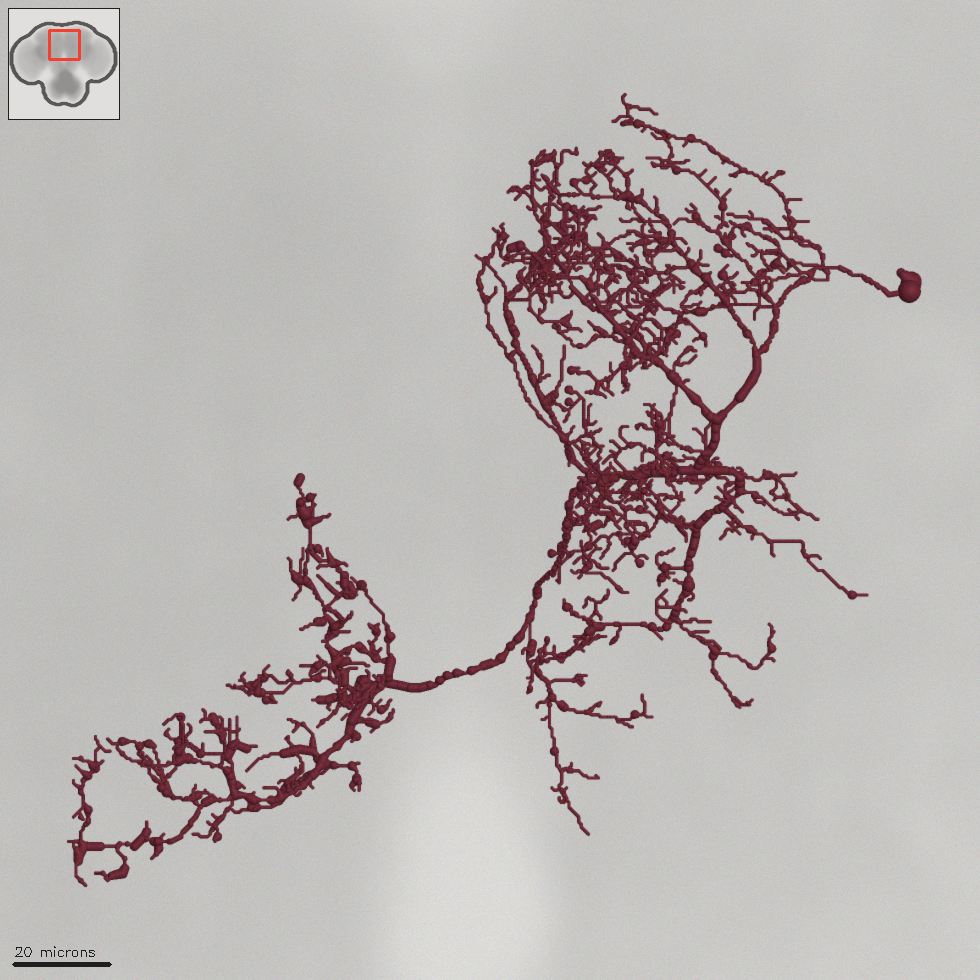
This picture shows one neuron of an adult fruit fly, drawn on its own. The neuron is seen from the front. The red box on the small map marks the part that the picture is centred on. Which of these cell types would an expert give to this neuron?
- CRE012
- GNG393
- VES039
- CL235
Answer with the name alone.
CRE012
